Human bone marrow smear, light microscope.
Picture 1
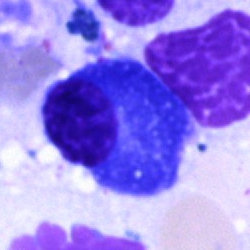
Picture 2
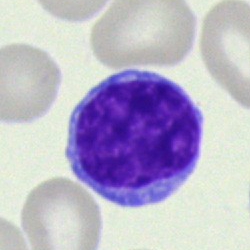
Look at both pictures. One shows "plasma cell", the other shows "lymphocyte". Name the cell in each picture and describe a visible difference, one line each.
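Picture 1: plasma cell. The cytoplasm is abundant and stains a deep blue.
Picture 2: lymphocyte. The cytoplasm forms only a thin rim around the nucleus.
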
